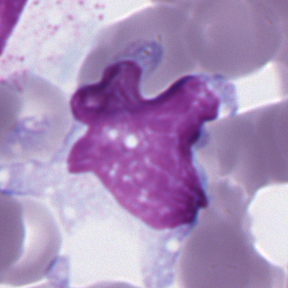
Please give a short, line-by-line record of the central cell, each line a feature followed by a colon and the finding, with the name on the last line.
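Nuclear outline: irregular, several blunt lobes jutting out
Nuclear stain: deep magenta-purple
Nuclear spots: several small, pale, round, scattered
Cytoplasm: no coarse granules
Cell: monocyte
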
